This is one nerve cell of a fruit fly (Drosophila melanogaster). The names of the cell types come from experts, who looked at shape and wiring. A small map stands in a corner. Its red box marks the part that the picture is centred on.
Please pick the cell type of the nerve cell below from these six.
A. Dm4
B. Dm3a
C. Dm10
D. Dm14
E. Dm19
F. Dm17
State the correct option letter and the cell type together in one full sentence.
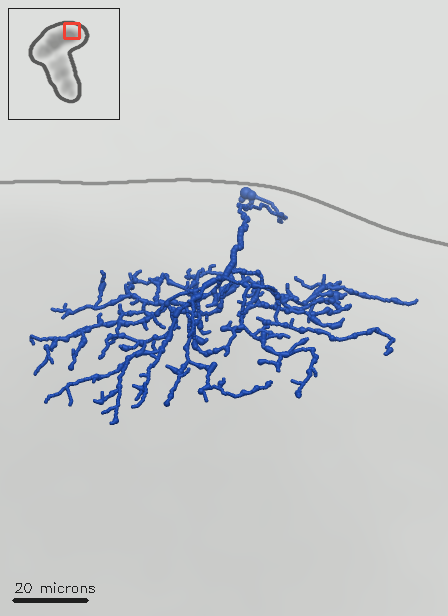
The nerve cell is of the Dm14 cell type, which is option D.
